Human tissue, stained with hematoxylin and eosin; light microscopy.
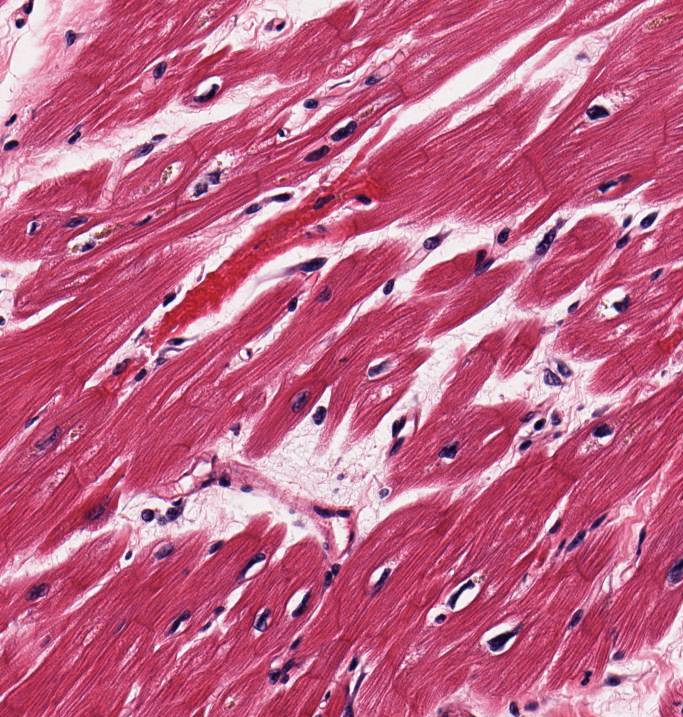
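Left ventricle of the heart: muscle fibres fill the field, running diagonally from lower left to upper right. Each has one oval nucleus in the centre, with pale clear zones at its ends holding small golden-brown granules. The pink cytoplasm shows fine lengthwise streaks.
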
